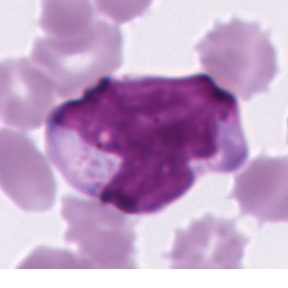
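Large granular lymphocyte, centre of the smear. Notice that its outline is irregular and angular, not round. The chromatin stains deep purple throughout the nucleus. Look at the lower left: the cytoplasm there is fine, lacy and mottled, with no coarse coloured granules.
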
